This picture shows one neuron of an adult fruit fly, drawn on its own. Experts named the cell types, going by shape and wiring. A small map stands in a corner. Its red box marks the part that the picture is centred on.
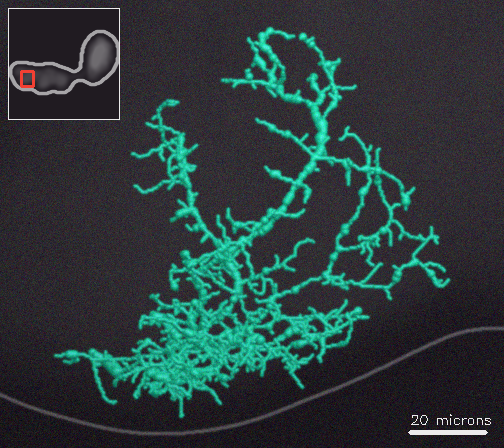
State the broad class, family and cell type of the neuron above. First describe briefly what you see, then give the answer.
By the scale bar it is about 100 microns wide in this view. The picture shows more than a hundred branch ends. This is a nerve-cord intrinsic neuron. The family is hemilineage 13B. It is of cell type IN13B034.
